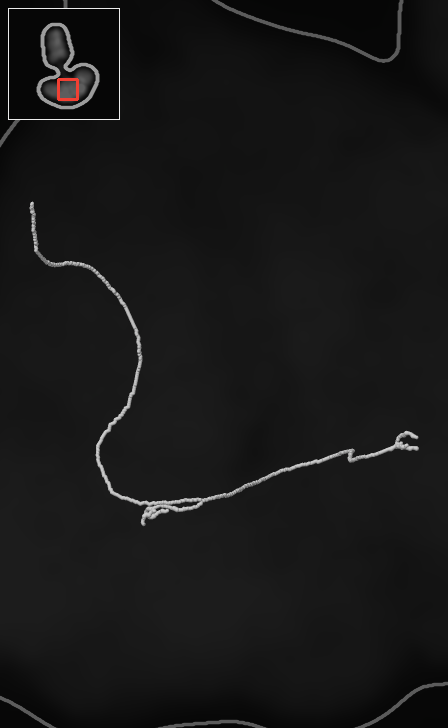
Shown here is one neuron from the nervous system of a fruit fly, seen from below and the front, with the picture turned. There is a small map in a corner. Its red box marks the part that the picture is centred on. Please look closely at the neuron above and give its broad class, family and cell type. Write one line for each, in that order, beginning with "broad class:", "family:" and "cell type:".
broad class: sensory neuron entering the brain
family: class olfactory
cell type: ORN_VA4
